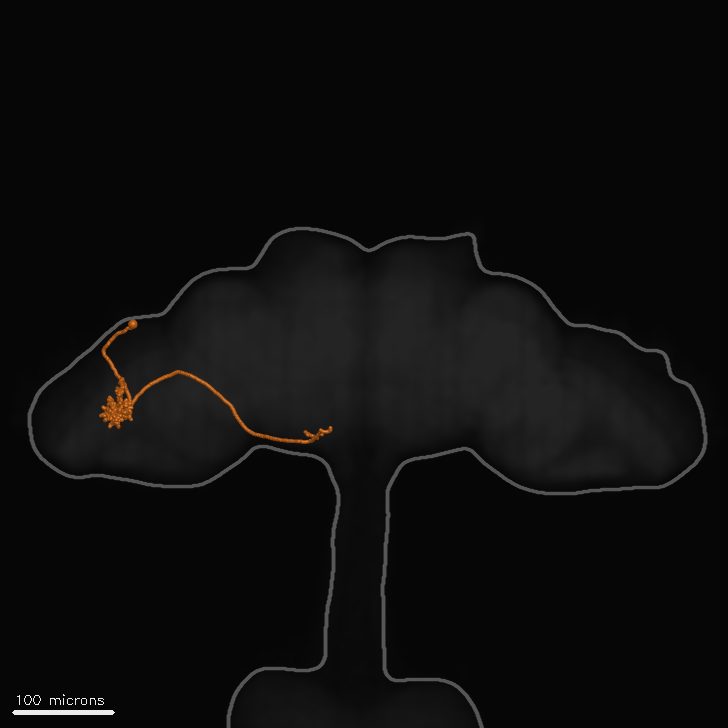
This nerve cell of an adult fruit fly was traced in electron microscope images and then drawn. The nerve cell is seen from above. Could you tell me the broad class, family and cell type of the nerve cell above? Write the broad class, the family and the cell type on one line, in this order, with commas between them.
visual projection neuron, MeVP, MeVP6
